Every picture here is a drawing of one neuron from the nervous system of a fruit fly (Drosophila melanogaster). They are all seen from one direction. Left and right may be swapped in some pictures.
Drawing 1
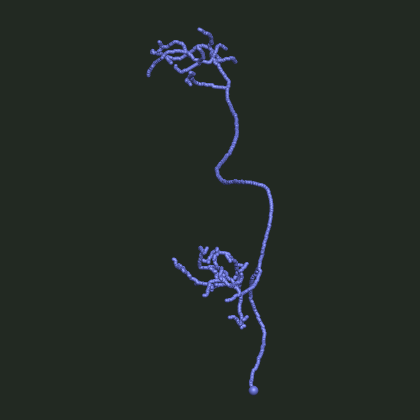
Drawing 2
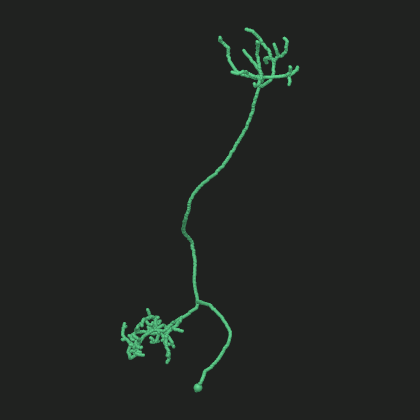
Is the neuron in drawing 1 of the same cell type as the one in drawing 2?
yes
